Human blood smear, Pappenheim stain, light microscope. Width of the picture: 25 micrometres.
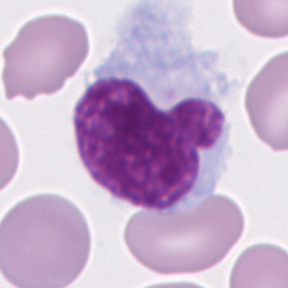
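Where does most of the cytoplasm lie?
Above and to the right of the nucleus.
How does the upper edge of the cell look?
Ragged and wispy rather than smooth.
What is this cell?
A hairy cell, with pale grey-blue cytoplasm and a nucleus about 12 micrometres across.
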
